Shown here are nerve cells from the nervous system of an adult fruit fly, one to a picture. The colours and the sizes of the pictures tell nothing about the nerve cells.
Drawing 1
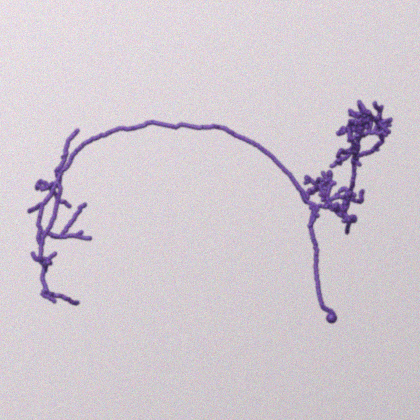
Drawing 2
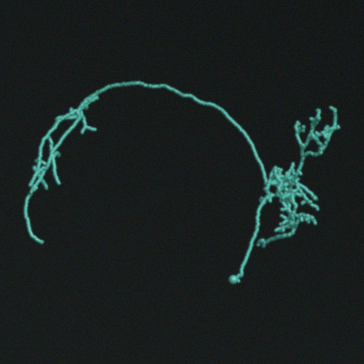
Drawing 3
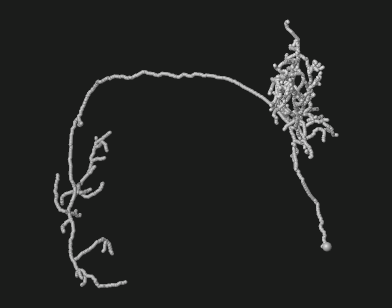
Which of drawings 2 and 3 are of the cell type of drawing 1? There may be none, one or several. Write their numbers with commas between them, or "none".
2, 3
